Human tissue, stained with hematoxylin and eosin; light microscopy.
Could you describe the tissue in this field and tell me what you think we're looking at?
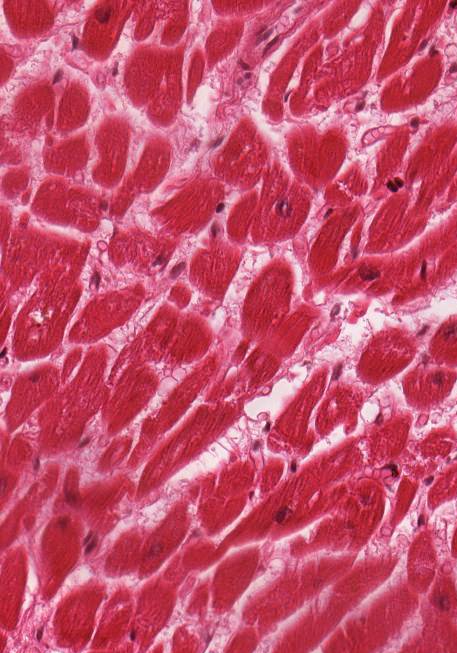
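First, the cytoplasm of the muscle fibres: deeply eosinophilic, a red-pink colour. Second, the nuclei: where one lies in the plane of section, each fibre has a single oval nucleus placed centrally. Third, the interstitium between the fibres: only small, thin-walled capillaries. Fourth, adipocytes: none among the muscle fibres. This tissue is the left ventricle of the heart.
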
